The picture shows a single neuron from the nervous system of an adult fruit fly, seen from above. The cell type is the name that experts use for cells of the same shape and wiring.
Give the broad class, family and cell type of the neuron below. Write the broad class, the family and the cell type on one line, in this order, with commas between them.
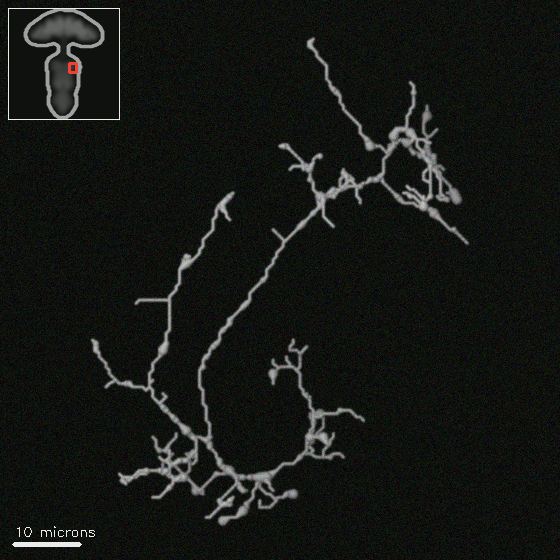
nerve-cord intrinsic neuron, hemilineage 21A, IN21A109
